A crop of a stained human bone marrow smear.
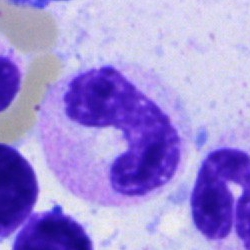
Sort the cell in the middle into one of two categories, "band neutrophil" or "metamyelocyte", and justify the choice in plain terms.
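The answer is band neutrophil. On nuclear shape, it is a single curved band bent into a C shape, and its deep indentation opens toward the left side of the cell. On amount and colour of cytoplasm, there is plenty, and it is pale pink. On granules, that cytoplasm holds fine pinkish ones.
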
